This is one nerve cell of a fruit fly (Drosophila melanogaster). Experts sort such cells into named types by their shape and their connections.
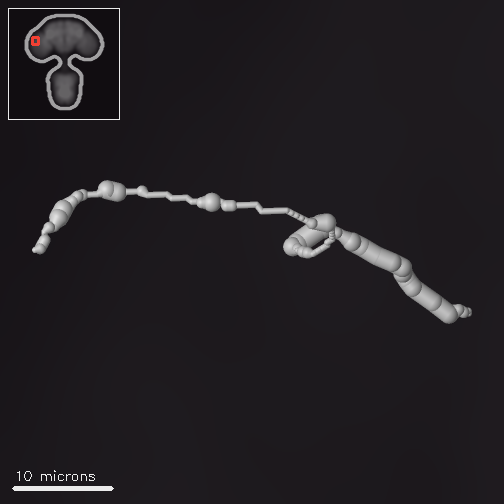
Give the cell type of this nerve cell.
R8y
